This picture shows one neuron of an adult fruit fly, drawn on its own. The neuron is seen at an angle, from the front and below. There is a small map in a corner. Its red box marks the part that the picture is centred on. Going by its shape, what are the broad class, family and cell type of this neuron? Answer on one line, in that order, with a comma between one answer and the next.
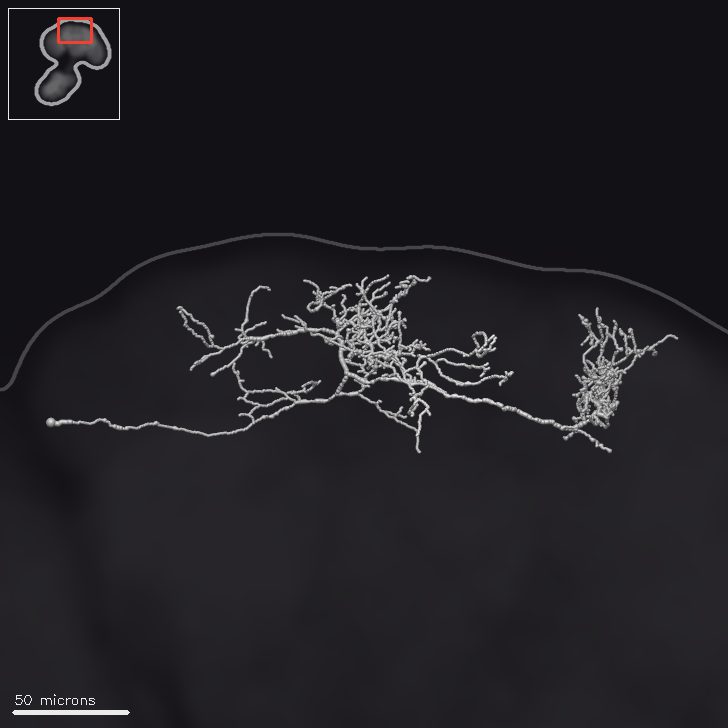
central-brain intrinsic neuron, hemilineage DL2_dorsal, SMP186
